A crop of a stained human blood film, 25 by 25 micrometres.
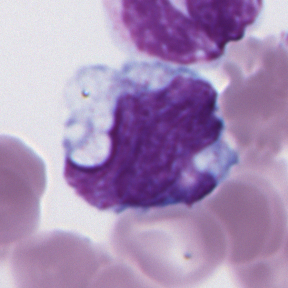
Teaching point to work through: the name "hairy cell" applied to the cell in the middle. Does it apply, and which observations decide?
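I would not call this a hairy cell; it is a monocyte. What tips it, as I see it, is the cytoplasm, which holds several clear vacuoles.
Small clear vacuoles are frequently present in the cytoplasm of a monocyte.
That cytoplasm is pale greyish blue and lies mostly on the upper-left side, and I find no coarse coloured granules in it.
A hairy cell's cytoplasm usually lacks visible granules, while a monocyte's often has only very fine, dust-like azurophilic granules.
So the absence of coarse granules would suit either name. The nucleus is curved and folded, its open side facing the upper left, and the cell's outline is irregular rather than smoothly round.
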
